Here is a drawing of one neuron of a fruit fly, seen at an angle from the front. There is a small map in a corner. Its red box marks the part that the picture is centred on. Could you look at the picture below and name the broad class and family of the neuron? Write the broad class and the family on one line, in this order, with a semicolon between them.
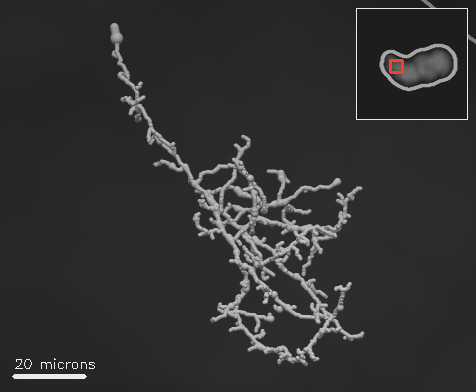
nerve-cord intrinsic neuron; hemilineage 20A.22A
